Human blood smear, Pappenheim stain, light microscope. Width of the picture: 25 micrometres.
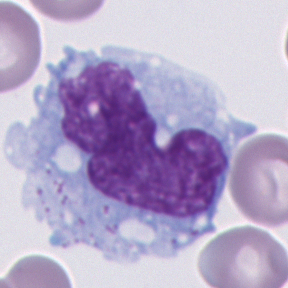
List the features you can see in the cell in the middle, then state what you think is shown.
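Plentiful, pale greyish-blue cytoplasm holds several clear, rounded vacuoles. The nucleus forms one continuous folded mass rather than separate lobes. The outline is irregular, bearing small ragged projections that are most marked at the upper left. The cell shown is a monocyte.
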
